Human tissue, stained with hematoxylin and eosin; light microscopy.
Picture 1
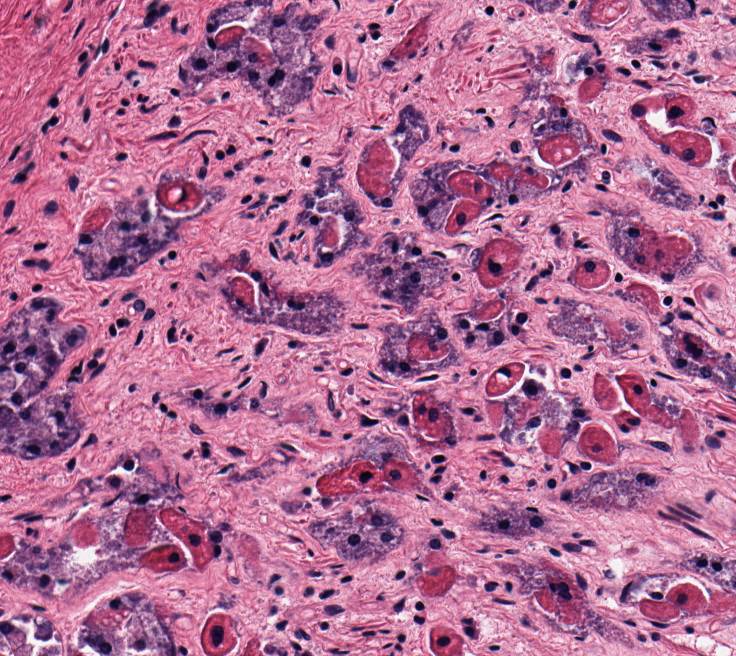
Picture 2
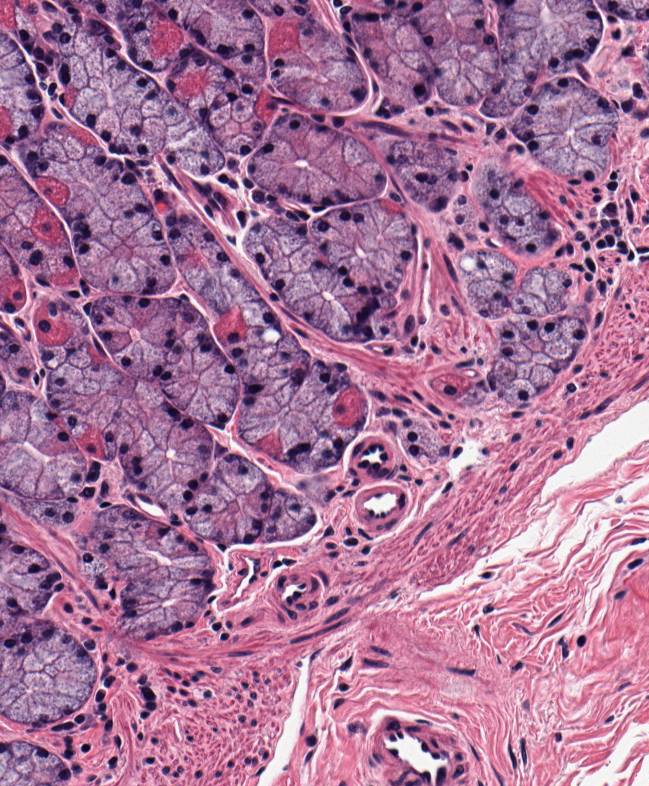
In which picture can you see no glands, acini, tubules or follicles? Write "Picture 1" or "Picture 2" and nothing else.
Picture 1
